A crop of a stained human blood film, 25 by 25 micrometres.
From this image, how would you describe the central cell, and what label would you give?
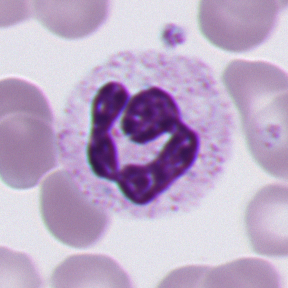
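Look how round and smooth its outline is. The nuclear lobes sit in a ring around a paler area in the middle, and you won't find any nucleoli in the nucleus. Fine pinkish-violet granules are sprinkled evenly all through the cytoplasm. That's a segmented neutrophil.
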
